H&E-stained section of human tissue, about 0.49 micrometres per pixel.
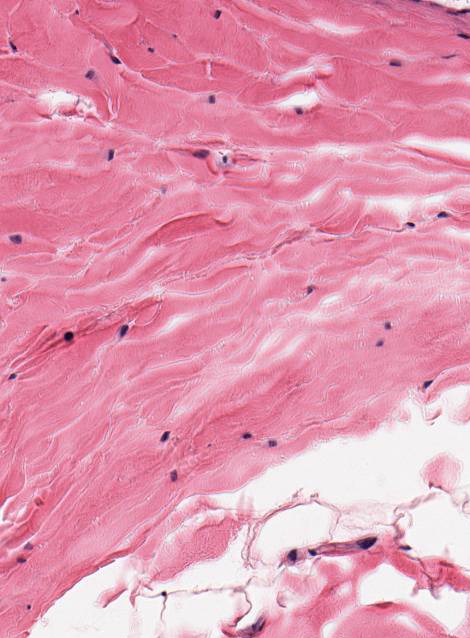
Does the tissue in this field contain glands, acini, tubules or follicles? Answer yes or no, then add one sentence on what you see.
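No. No epithelium or glands are present anywhere in the field.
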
